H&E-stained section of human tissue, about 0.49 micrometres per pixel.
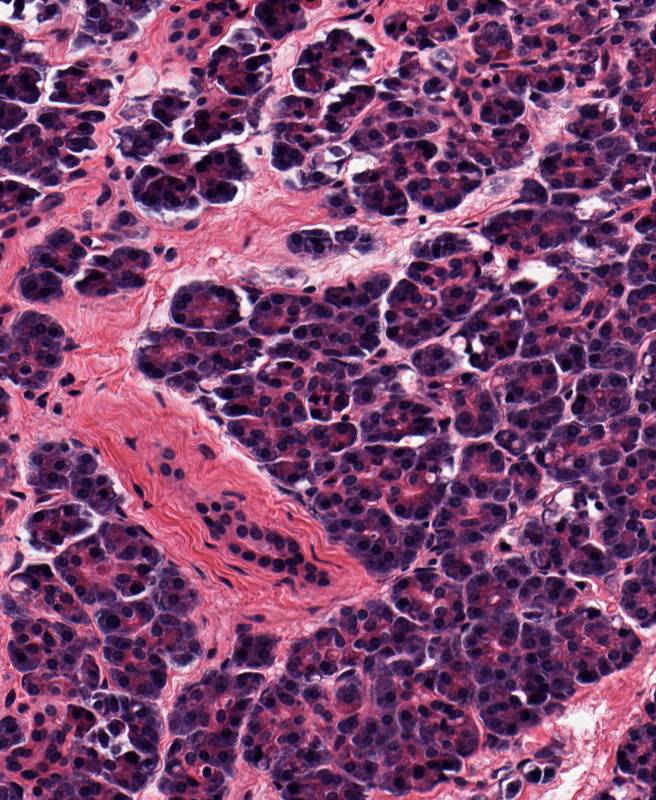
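Pancreas, haematoxylin and eosin section. Closely packed small rounded cell clusters fill most of the field, separated by thin stromal strands. Cluster nuclei round, dark, fairly uniform in size. Cytoplasm purple and granular, pinker toward cluster centres. Collagen bands carry scattered elongated dark nuclei aligned with the fibres.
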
